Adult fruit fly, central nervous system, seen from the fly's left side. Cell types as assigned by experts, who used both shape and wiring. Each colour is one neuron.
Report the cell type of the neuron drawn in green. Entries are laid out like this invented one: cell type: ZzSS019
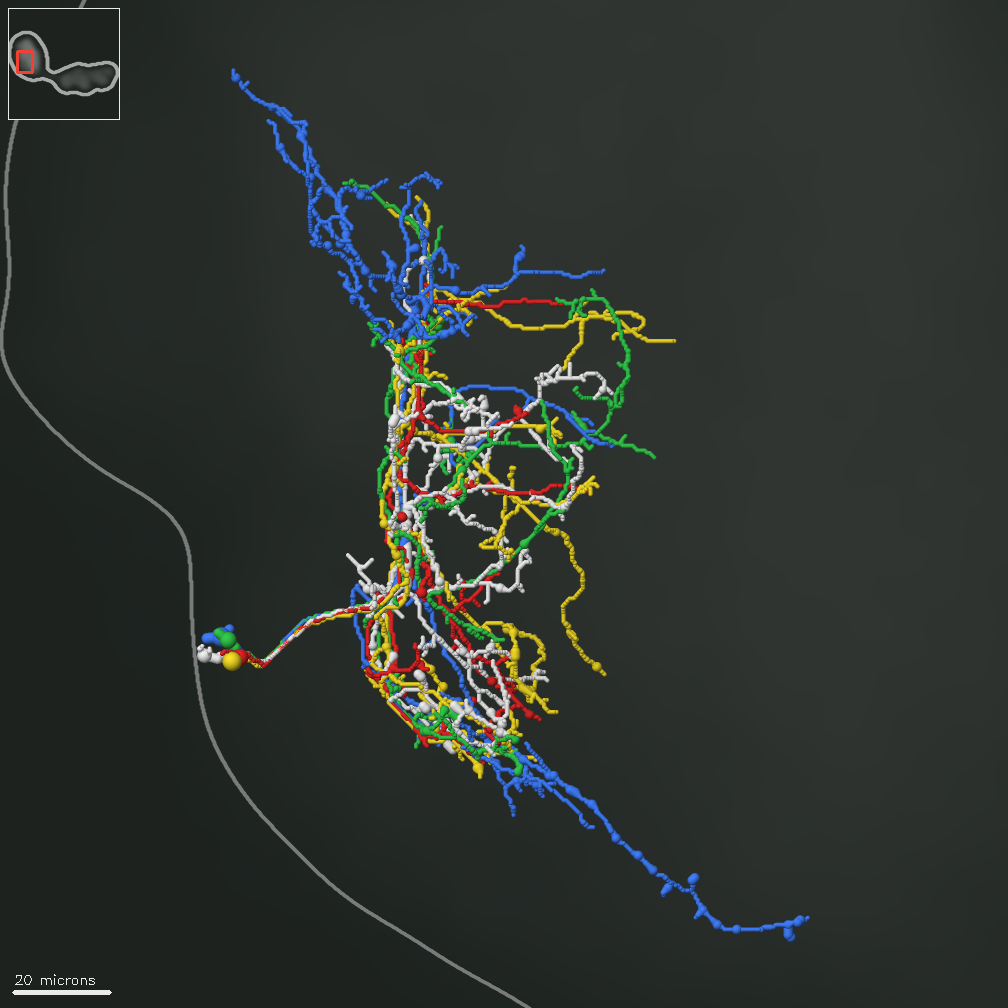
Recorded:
cell type: VES093_b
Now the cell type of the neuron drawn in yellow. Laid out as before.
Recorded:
cell type: VES093_c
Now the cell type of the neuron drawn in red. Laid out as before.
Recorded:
cell type: CB2702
